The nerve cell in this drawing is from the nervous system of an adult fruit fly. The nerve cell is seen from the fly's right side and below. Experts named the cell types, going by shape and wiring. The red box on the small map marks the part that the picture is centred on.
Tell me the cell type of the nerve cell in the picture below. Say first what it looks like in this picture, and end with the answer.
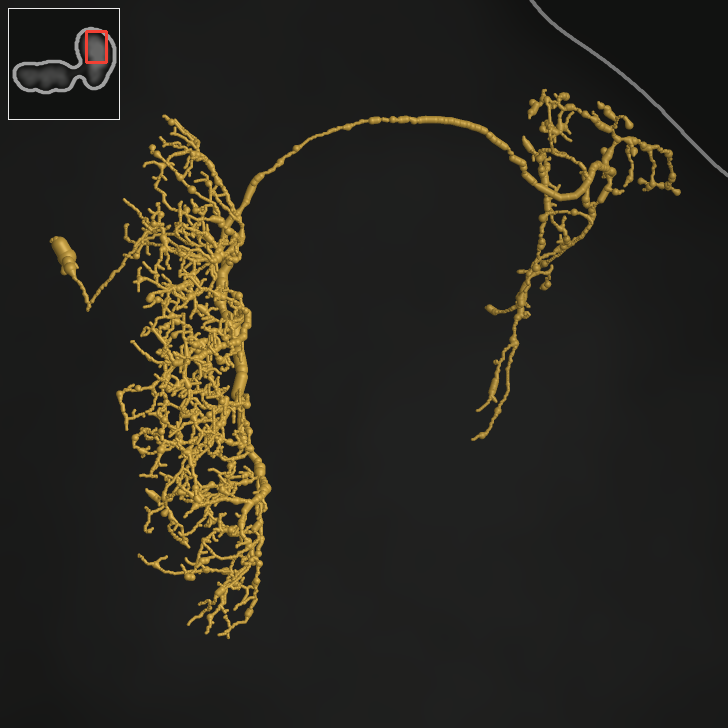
The picture shows more than a hundred branch ends. In this view it is about as wide as it is tall. This is a visual projection neuron. The cell type is LT84.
